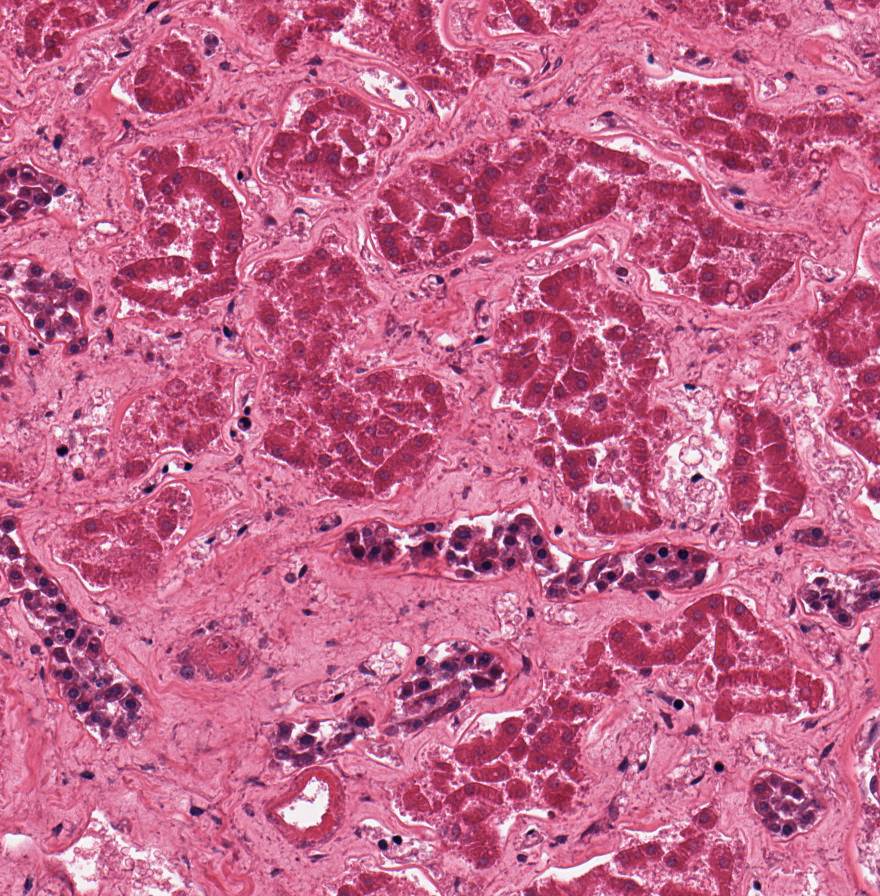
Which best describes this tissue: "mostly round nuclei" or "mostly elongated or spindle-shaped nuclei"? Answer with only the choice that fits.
Mostly round nuclei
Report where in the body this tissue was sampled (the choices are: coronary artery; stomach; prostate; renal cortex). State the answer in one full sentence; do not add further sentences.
It is from the renal cortex that this section was cut.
